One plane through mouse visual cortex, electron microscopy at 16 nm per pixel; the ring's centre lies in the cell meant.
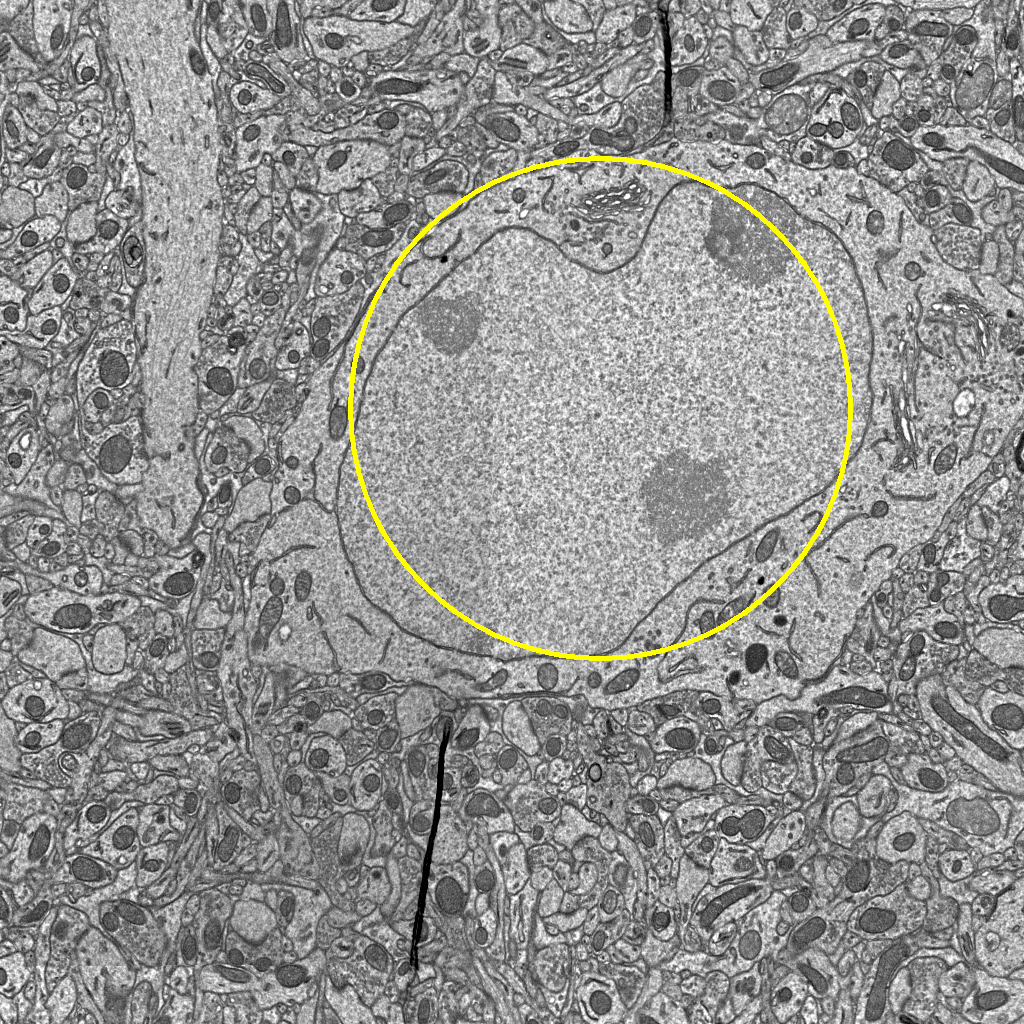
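An excitatory neuron with a large, rounded nucleus that shows whole in this plane. Its chromatin is pale and evenly dispersed, with no dense band lining the envelope. Three darker granular patches lie scattered within the nucleus. Mitochondria are few, mostly below and right of the nucleus.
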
